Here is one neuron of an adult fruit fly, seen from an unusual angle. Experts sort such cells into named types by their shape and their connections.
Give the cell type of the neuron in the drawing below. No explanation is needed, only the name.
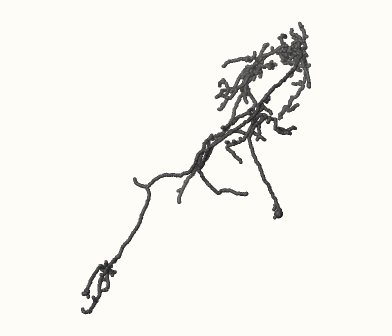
SMP723m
